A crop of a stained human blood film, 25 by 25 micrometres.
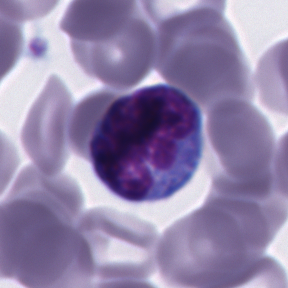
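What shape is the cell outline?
Round.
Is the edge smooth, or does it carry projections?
Smooth, with no projections.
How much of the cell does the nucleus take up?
Most of it, and no nucleoli are visible.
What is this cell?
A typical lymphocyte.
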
